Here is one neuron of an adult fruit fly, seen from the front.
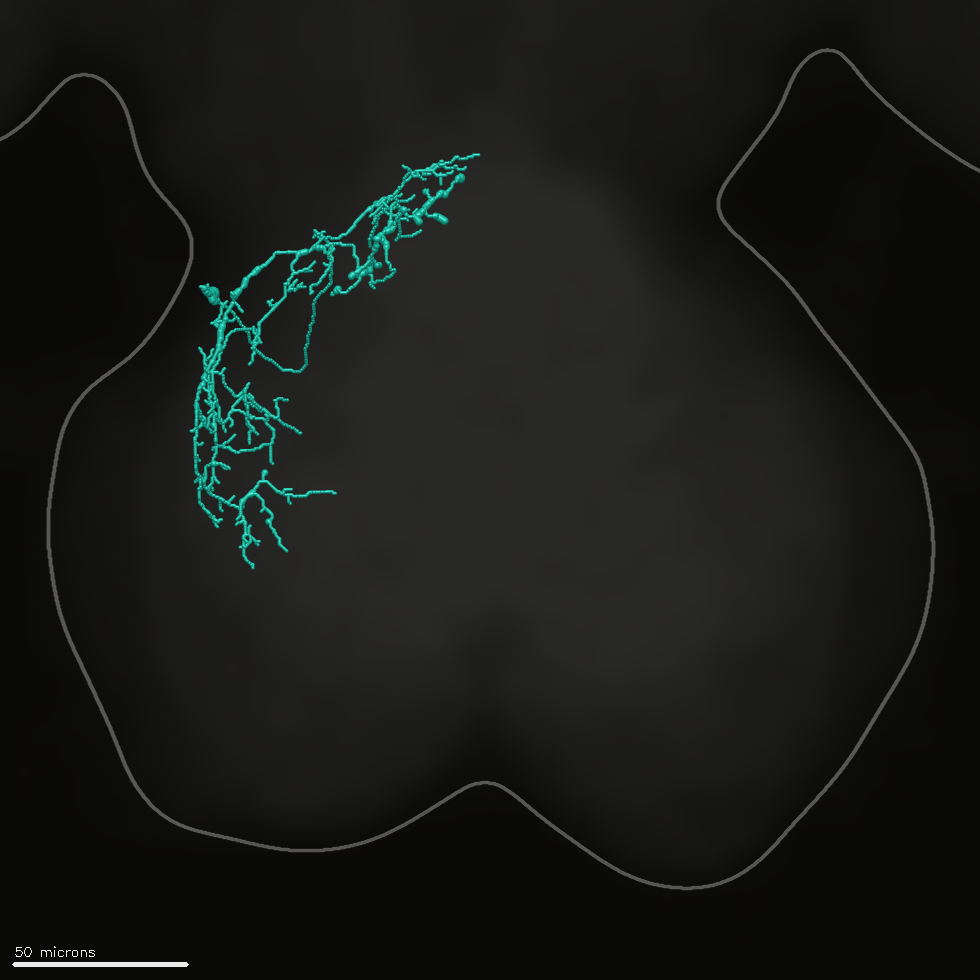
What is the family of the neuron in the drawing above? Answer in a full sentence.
The family is hemilineage 11B.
